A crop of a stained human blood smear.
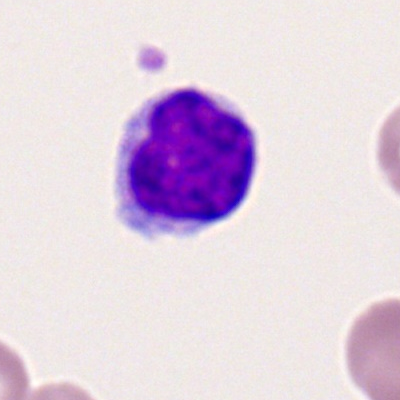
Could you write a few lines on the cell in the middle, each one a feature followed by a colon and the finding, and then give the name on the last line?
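Outline: roughly round; note the slightly ragged left edge.
Nucleus shape: shallow notch at upper left, faintly heart-like.
Nucleus size: fills most of the cell.
Cytoplasm: no vacuoles seen.
Name: lymphocyte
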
